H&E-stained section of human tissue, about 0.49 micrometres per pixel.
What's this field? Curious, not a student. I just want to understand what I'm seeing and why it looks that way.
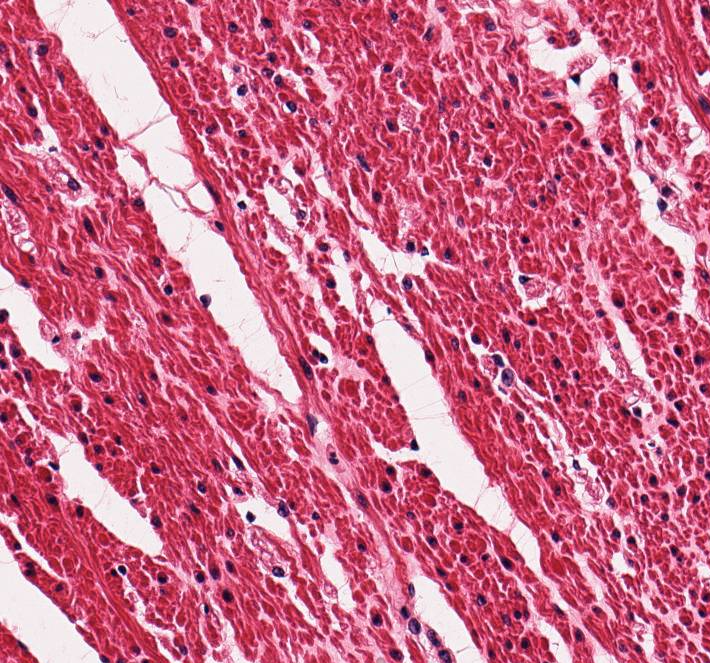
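What you are looking at is smooth muscle. Notice the fibre cytoplasm, deep red-pink right across the field, and the small, oval, dark nuclei, which sit inside the fibres rather than against their edges.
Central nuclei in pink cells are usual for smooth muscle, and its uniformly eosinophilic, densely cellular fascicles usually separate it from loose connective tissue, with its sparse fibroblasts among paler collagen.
Between the bundles, elongated white clefts run parallel to the fibres.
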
